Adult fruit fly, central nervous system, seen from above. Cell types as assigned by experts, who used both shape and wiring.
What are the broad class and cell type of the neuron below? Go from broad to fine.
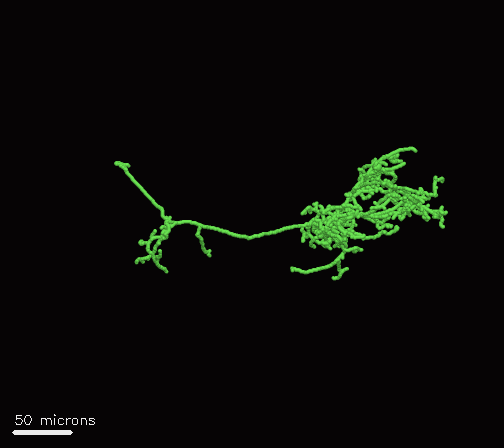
central-brain intrinsic neuron; CB1017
